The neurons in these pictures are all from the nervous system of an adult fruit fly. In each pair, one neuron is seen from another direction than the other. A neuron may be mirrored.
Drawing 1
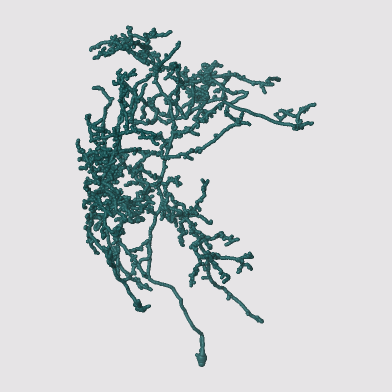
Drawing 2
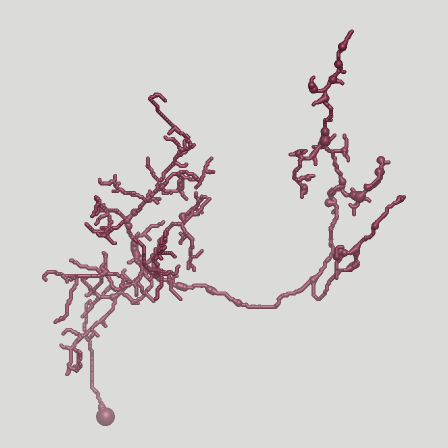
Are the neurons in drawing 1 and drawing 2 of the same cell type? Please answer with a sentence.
They are of different cell types.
